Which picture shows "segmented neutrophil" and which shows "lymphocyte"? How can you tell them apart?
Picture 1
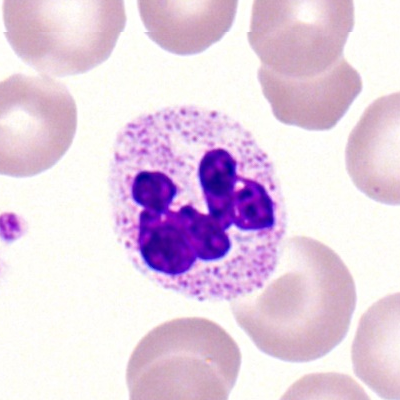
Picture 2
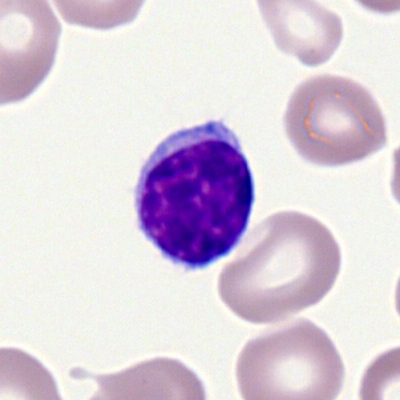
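A segmented neutrophil appears in picture 1 and a lymphocyte in picture 2. The outline of the segmented neutrophil is smooth and roughly oval; the lymphocyte's is round, with a few fine hair-like projections sticking out from its edge. The neutrophil's cytoplasm is plentiful and very pale pink, with no vacuoles. In the lymphocyte, no granules are visible in the cytoplasm. Both cells have dark purple, coarsely clumped chromatin, though in the lymphocyte small paler patches lie between the clumps.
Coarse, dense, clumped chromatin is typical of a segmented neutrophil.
Neither nucleus shows nucleoli.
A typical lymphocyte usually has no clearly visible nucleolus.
In each picture a red cell lies against the lower right of the cell.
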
